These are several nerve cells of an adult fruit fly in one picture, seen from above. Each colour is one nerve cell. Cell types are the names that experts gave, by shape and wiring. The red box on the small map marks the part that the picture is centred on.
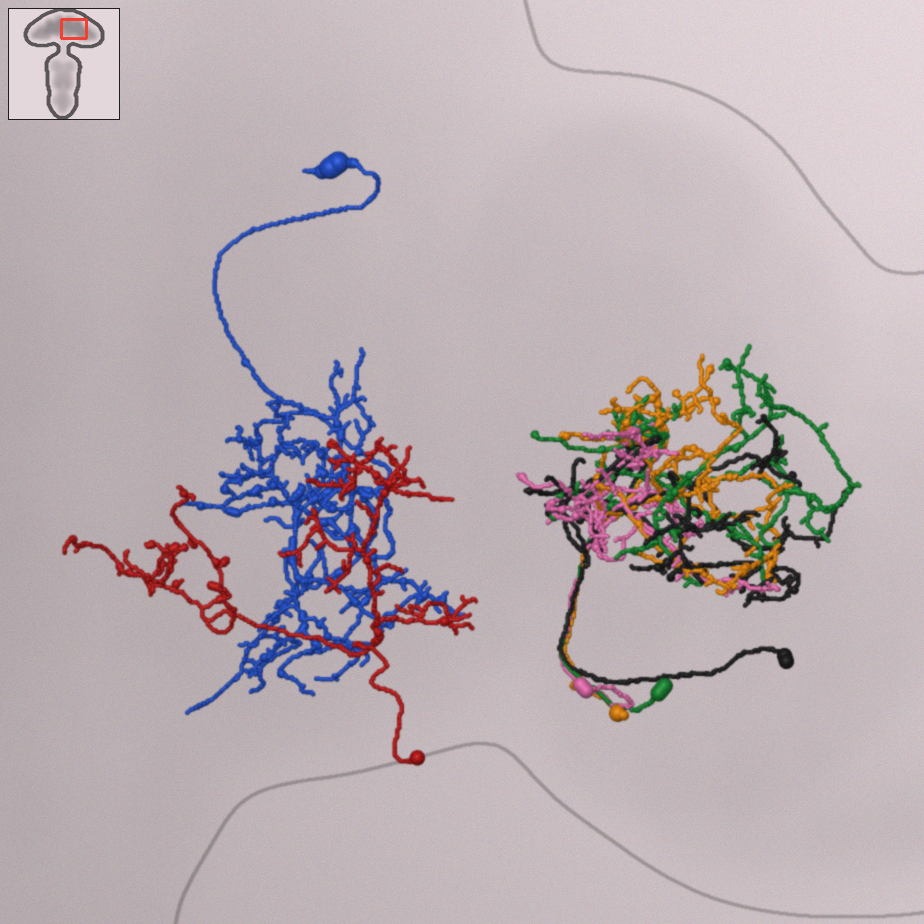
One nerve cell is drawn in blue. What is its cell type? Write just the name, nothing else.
AMMC032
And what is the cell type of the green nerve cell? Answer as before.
CB4117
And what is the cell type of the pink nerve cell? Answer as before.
CB2185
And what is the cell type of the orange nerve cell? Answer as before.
CB1527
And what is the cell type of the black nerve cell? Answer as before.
LHPV2c1_a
